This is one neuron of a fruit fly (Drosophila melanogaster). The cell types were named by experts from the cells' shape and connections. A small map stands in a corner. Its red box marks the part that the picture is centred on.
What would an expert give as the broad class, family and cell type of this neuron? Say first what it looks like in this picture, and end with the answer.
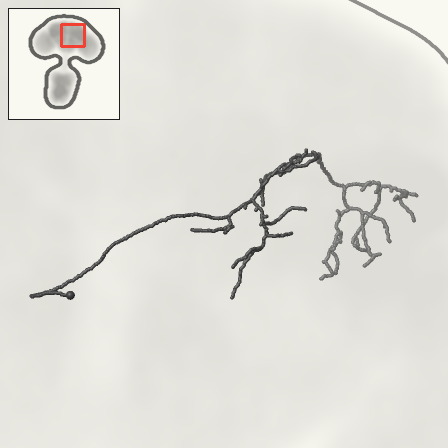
As drawn here it is more than twice as wide as it is tall. This is a central-brain intrinsic neuron. The family is hemilineage DM6_posterior. It is of cell type CB1523.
